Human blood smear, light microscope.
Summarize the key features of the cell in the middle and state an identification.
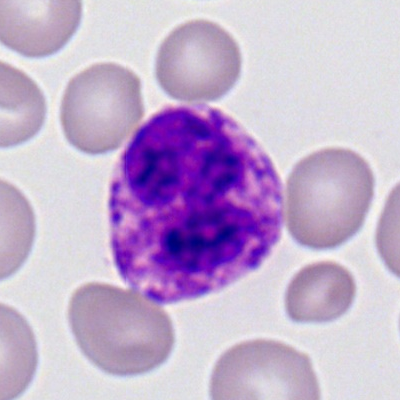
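First, the outline: roughly round and smooth-edged, with no surface projections. Next, the cytoplasm: pale pink-lilac, showing most widely along the left and lower edges. Then the nucleus: its chromatin is dark purple and coarsely clumped. Last, the granules: dark purple, scattered through the cytoplasm and over the nucleus. This cell is a basophil.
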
